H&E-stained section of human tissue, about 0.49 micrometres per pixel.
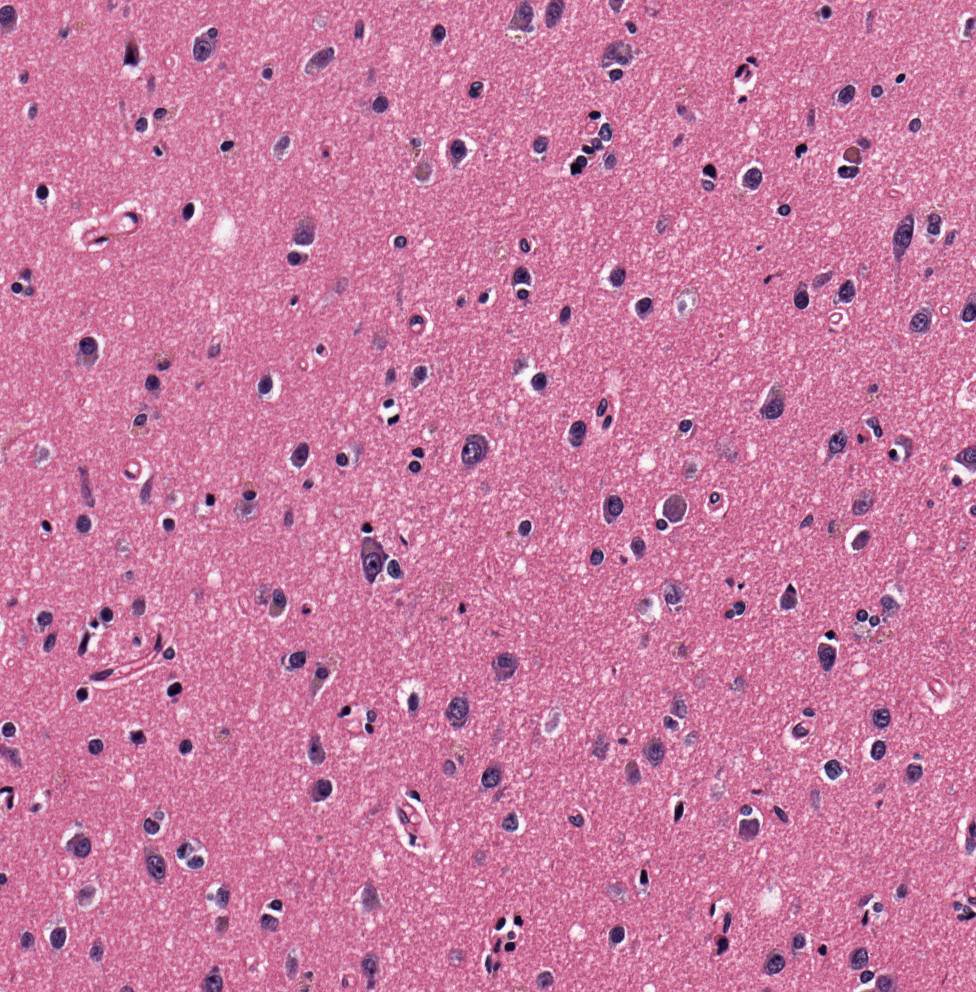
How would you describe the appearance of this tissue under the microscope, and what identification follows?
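Finely granular pink neuropil fills the whole field, its cells fairly evenly scattered, in no layers or groups. Larger neurons with angular, triangular bodies and purplish cytoplasm lie scattered throughout, one just left of centre in the lower half. Their nuclei are round and vesicular, many with one nucleolus. A few small thin-walled capillaries, upper left and lower left, carry elongated nuclei in their walls. This is cerebral cortex.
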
